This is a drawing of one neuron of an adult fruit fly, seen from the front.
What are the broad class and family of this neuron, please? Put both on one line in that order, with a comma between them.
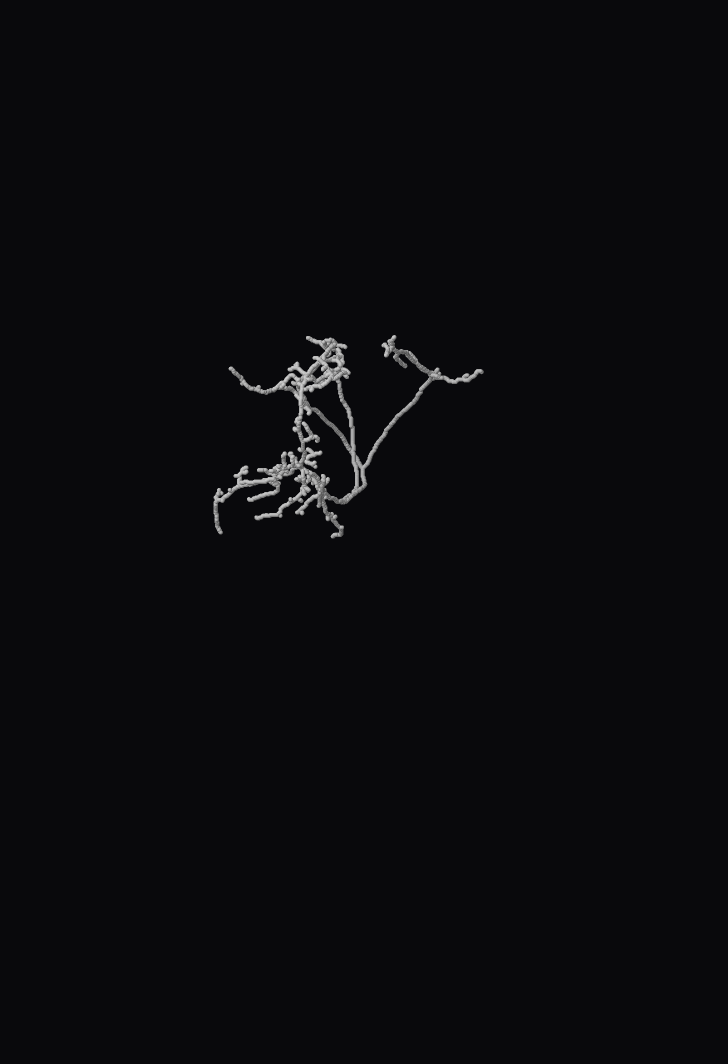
central-brain intrinsic neuron, hemilineage DM1_antero_dorsal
